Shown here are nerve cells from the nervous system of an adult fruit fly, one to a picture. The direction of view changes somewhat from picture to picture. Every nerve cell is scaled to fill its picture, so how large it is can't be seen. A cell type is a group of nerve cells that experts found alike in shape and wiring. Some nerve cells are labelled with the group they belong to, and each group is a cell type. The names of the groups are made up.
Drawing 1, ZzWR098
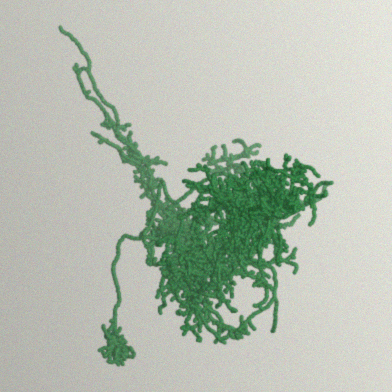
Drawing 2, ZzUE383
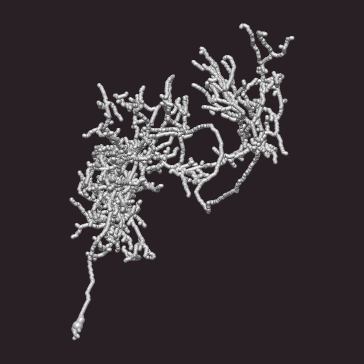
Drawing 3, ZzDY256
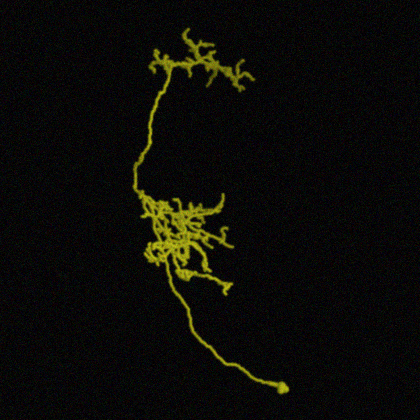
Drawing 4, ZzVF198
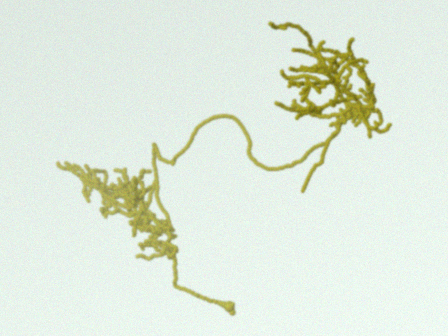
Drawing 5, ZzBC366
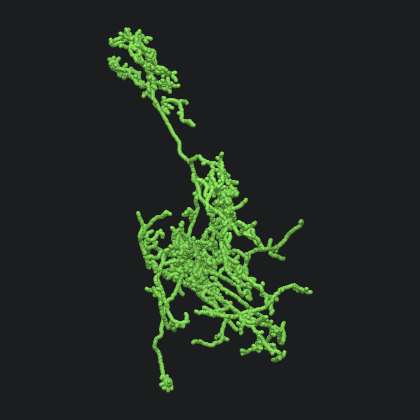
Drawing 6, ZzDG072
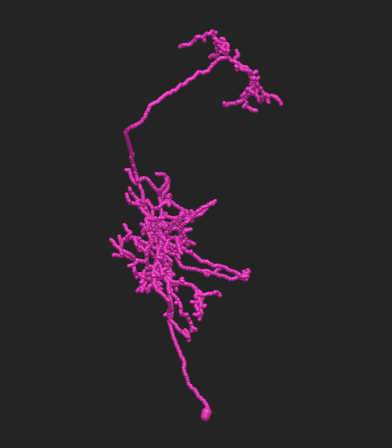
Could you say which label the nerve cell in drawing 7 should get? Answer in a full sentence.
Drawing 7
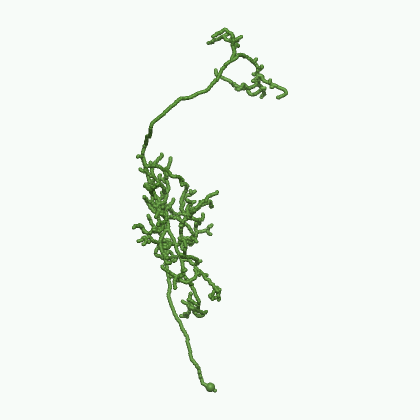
It belongs to ZzDG072.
